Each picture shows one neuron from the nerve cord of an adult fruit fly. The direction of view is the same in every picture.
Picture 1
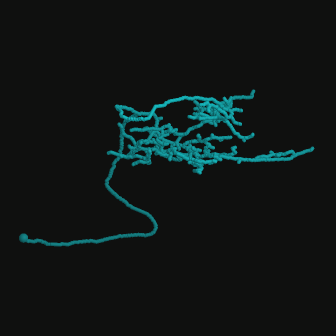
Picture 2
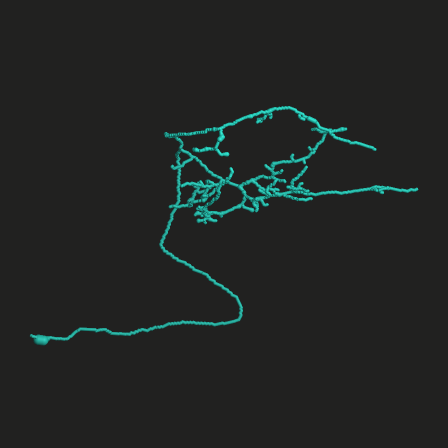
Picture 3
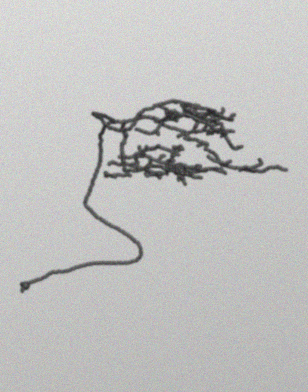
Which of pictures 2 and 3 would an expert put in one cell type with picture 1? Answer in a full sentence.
Picture 2 and picture 3 are of the same cell type.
